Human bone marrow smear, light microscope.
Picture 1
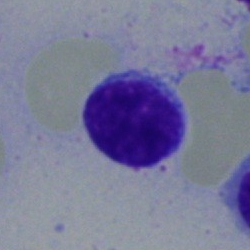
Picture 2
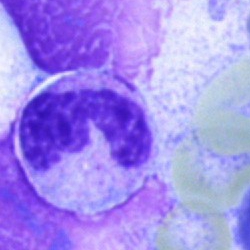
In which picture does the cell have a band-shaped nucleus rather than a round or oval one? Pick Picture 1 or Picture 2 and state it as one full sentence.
In Picture 2, the cell's nucleus takes the form of a curved band with no separate lobes.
